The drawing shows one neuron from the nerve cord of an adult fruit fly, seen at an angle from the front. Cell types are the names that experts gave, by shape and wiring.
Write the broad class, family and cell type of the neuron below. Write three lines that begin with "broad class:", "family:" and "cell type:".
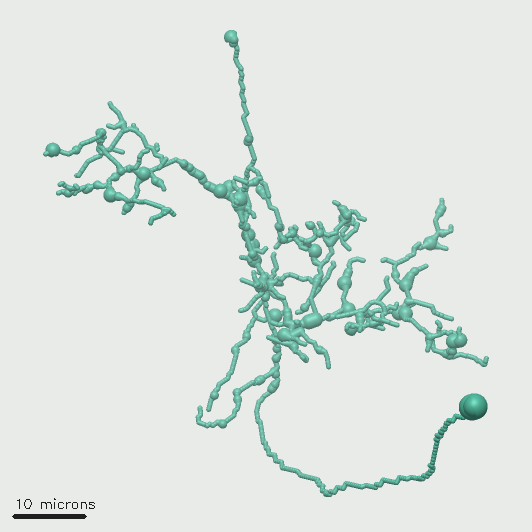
broad class: nerve-cord intrinsic neuron
family: hemilineage 01B
cell type: IN01B082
